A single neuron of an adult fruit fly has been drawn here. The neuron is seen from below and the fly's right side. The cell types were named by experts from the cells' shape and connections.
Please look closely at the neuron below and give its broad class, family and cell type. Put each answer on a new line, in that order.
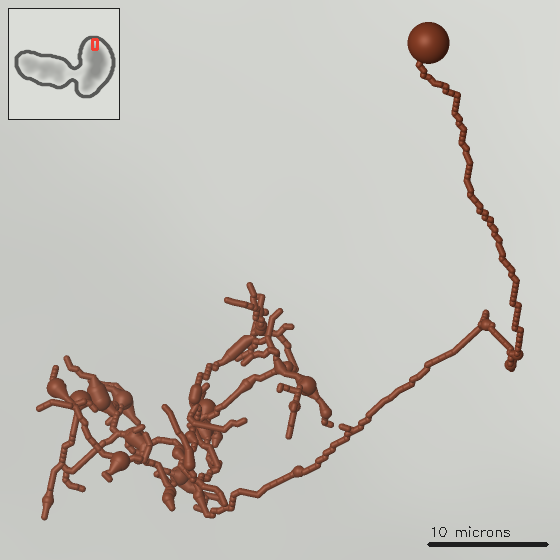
optic-lobe intrinsic neuron
Mi
Mi17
